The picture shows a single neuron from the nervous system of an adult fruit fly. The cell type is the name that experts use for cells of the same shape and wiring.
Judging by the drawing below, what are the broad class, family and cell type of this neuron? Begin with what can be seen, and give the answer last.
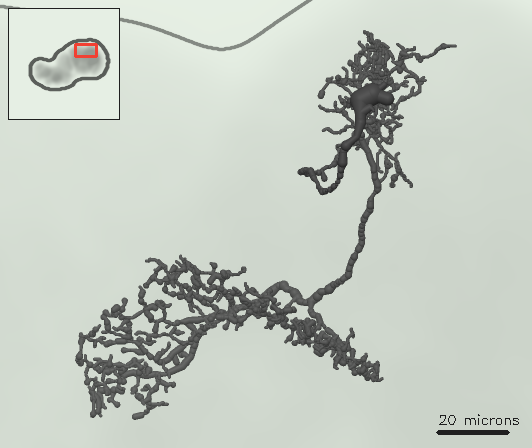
By the scale bar it is about 110 microns tall in this view. As drawn here it is about as wide as it is tall. This is a central-brain intrinsic neuron. Its family is hemilineage DL1_dorsal. Its cell type is FB6A_c.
